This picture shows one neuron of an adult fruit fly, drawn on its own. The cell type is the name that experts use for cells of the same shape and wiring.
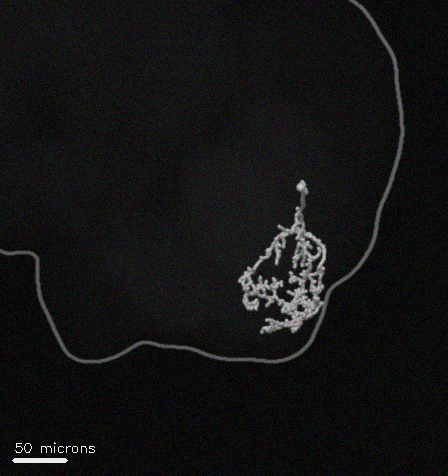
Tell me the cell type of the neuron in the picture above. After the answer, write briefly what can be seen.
It is of cell type IN19A048. Its broad class is nerve-cord intrinsic neuron. By the scale bar it is about 150 microns tall in this view. In this view it is taller than it is wide.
